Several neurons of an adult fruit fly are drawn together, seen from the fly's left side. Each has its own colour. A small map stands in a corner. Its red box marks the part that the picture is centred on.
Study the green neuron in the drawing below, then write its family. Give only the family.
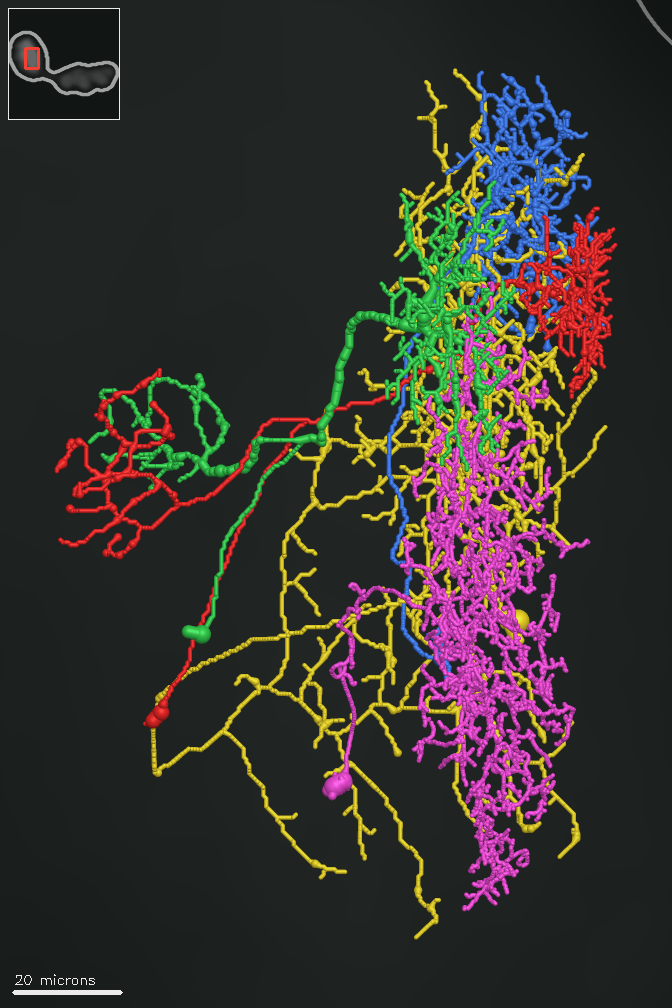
LC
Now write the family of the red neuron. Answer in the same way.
hemilineage VPNv1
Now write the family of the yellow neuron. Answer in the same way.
MeLo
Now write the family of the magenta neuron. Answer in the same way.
Li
